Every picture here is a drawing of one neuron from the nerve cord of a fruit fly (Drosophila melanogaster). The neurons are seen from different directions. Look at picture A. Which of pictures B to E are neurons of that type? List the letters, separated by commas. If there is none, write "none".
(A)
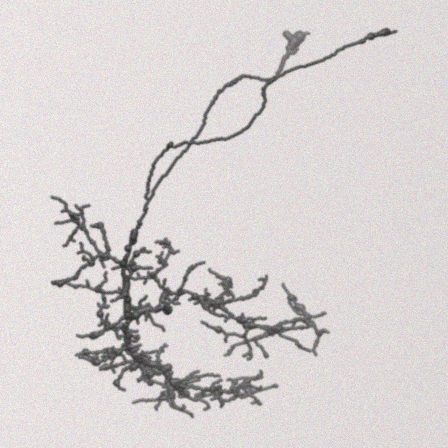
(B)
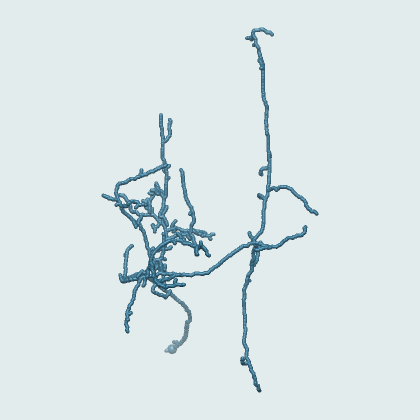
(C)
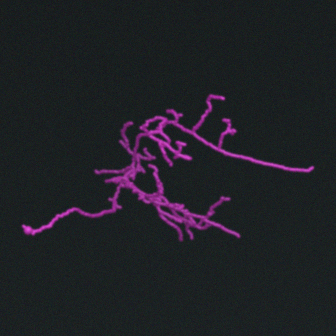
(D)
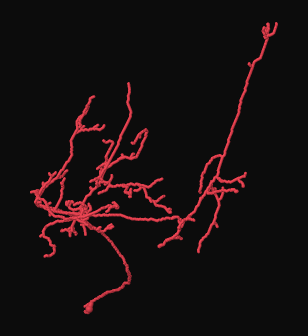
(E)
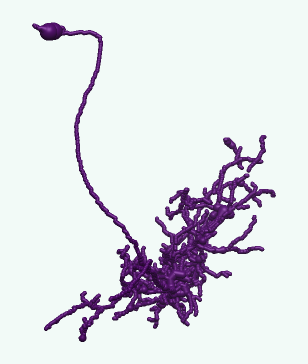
E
